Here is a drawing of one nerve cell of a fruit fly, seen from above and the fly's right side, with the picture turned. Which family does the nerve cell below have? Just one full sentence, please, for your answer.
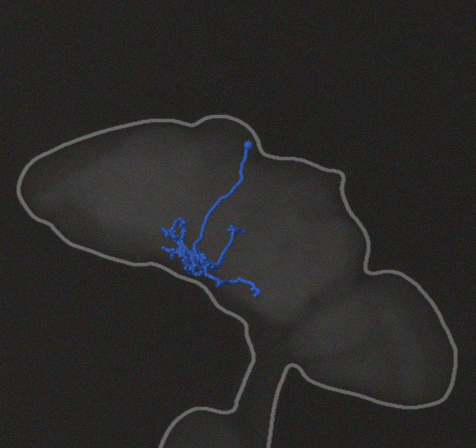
This nerve cell falls within the family hemilineage LALv1_ventral.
